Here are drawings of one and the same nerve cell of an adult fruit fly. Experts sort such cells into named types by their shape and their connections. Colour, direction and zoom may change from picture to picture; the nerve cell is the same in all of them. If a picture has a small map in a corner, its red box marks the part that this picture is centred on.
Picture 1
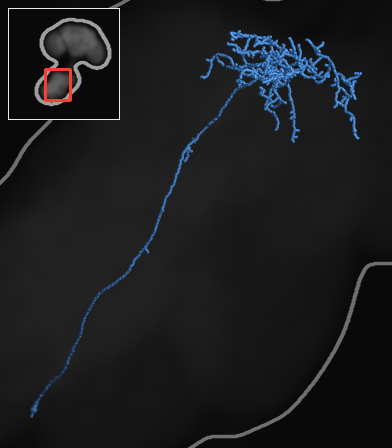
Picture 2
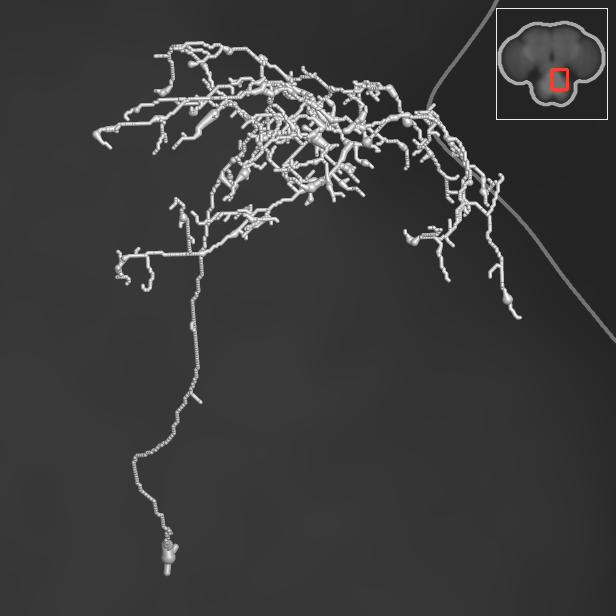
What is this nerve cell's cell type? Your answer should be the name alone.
IN06B066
